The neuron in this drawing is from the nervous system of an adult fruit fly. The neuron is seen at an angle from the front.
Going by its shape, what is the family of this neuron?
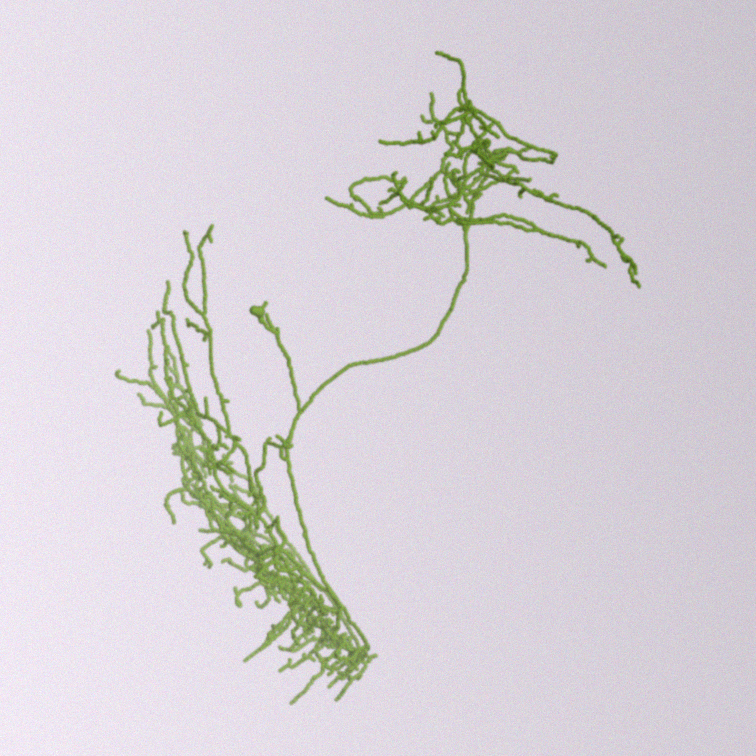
MeVP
